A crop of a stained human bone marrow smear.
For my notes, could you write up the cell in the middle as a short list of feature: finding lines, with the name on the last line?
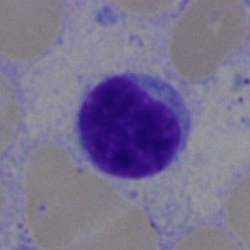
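Shape: round, smooth all the way around
Nucleus: fills almost all of the cell
Chromatin: dense, dark purple, coarsely clumped
Cytoplasm: just a thin rim, with no granules in it
Cell: lymphocyte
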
